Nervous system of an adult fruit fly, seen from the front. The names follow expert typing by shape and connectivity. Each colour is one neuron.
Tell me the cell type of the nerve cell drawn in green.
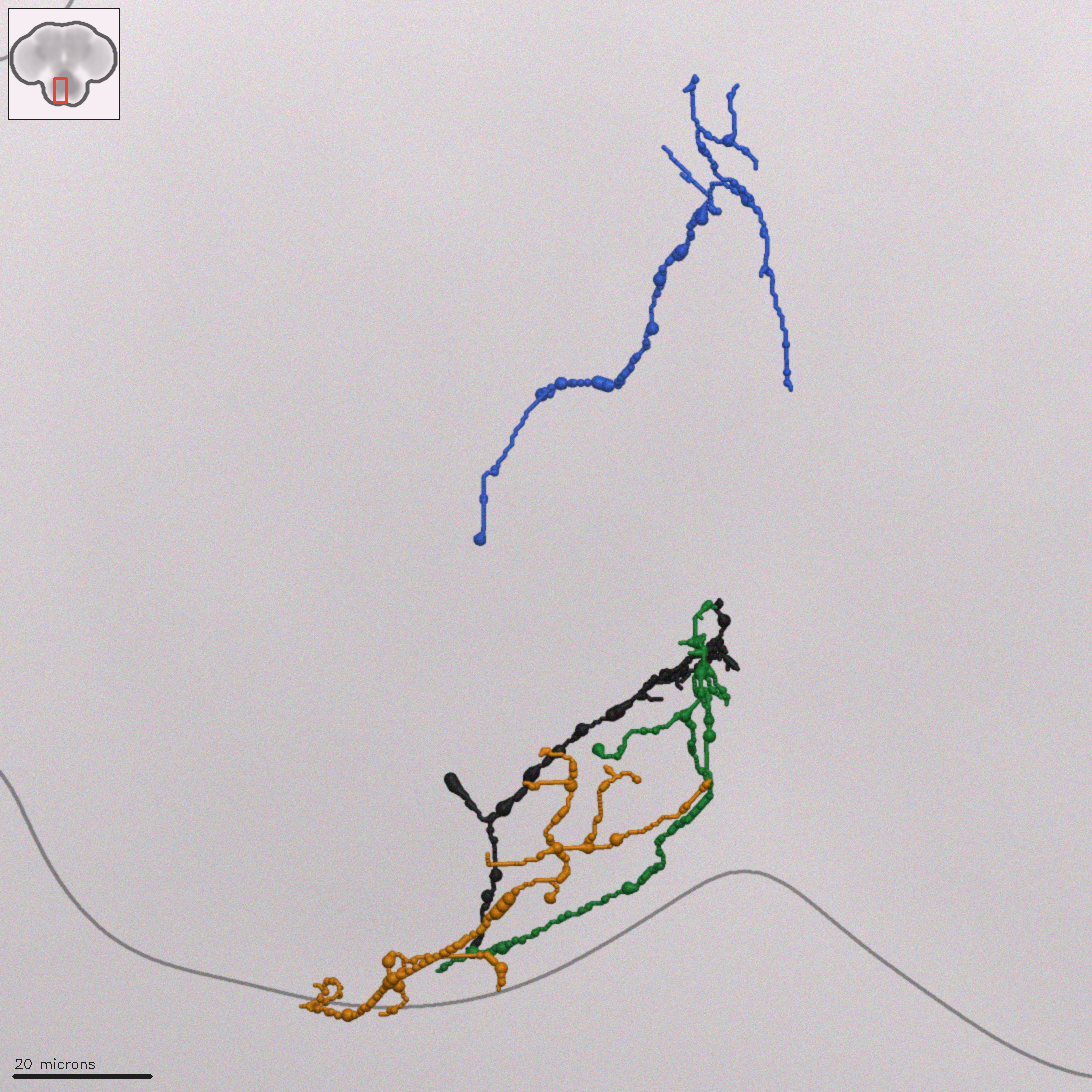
SNta37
